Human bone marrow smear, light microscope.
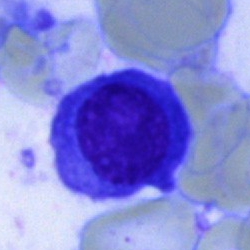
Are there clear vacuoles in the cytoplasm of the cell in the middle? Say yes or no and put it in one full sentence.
No, not a single vacuole is visible in its cytoplasm.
